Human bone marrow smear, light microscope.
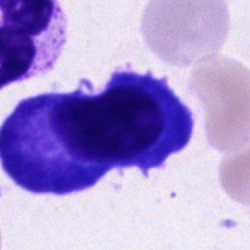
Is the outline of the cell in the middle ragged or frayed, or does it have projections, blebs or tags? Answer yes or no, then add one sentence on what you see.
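Yes. The cell outline is irregular and elongated from left to right.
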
